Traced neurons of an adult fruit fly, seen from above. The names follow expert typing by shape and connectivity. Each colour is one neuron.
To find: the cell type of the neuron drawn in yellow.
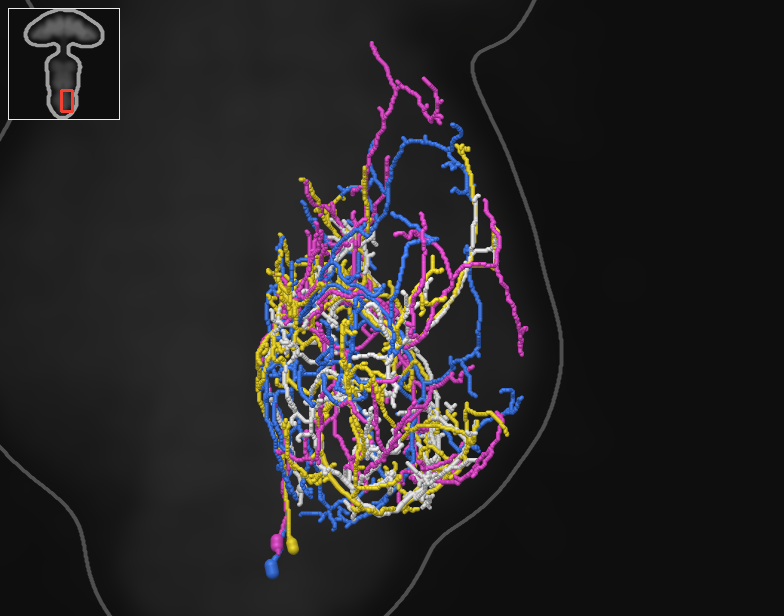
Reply: IN04B100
